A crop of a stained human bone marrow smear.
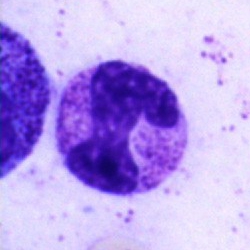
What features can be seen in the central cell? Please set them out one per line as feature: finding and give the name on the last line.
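Nucleus: a thick curved band, bent into an S-like shape
Chromatin: dense, dark purple, clumped
Outline: round and smooth
Vacuoles: none in the cytoplasm
Result: band neutrophil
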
